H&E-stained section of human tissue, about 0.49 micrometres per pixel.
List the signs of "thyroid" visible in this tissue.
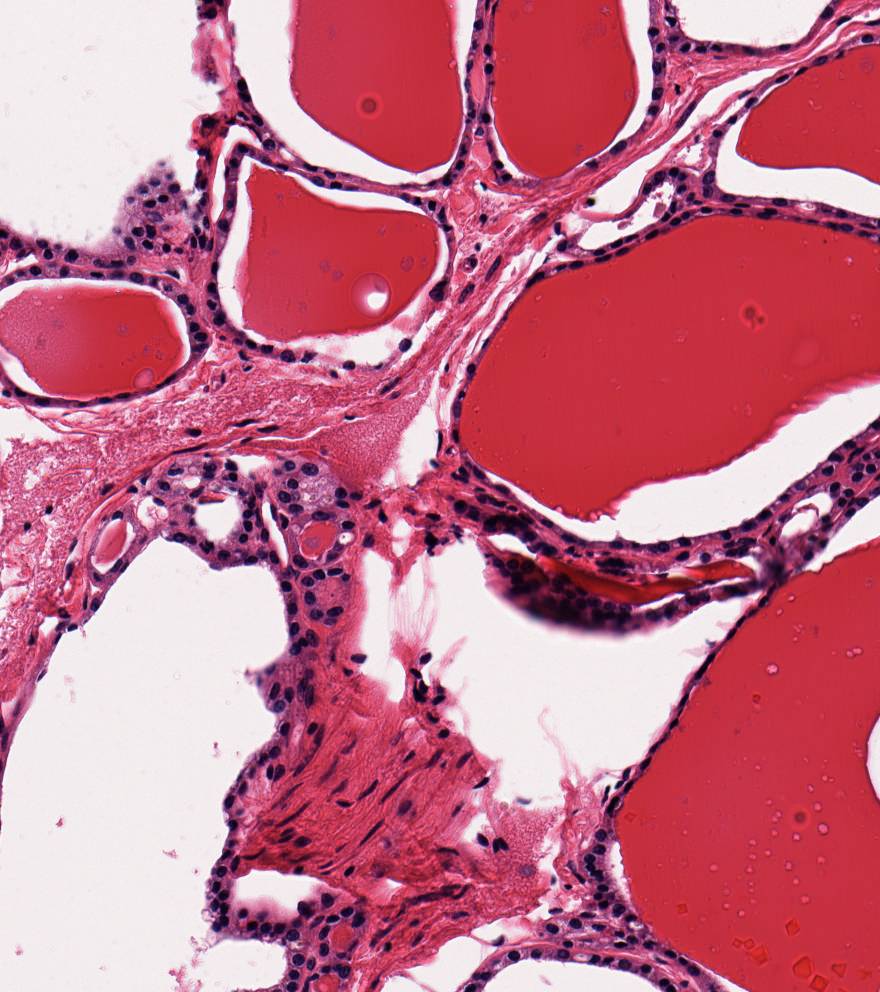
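Fits thyroid: closed follicles of widely varying size fill the field, largest on the right.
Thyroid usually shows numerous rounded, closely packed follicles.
Most are filled with homogeneous, deeply eosinophilic red material.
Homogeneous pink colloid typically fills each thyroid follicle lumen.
Lining: a single layer of flattened to low cuboidal cells, small dark round nuclei.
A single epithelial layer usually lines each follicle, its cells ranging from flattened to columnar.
Apart from these, lower centre: an oblique bundle of spindle cells with elongated nuclei.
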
